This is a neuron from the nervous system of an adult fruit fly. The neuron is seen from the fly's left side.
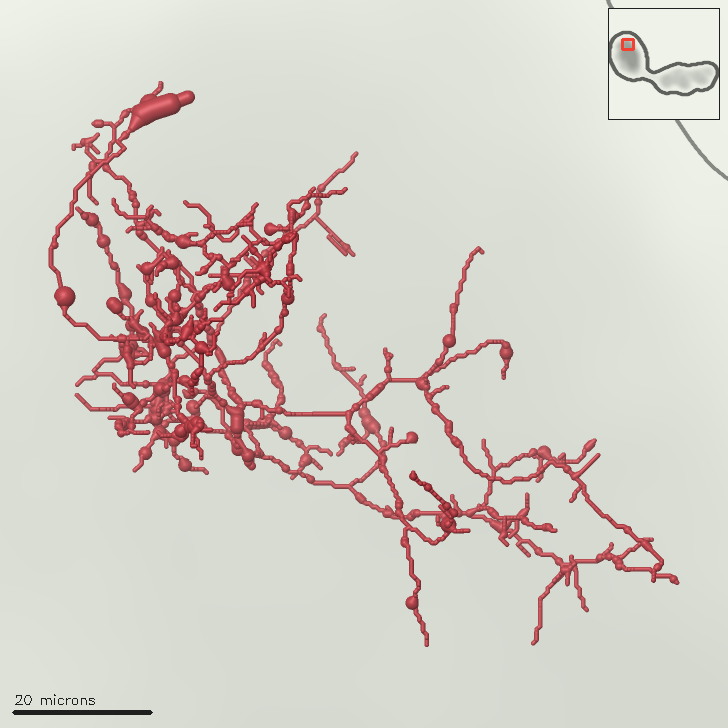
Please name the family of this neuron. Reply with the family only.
hemilineage SLPad1_anterior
